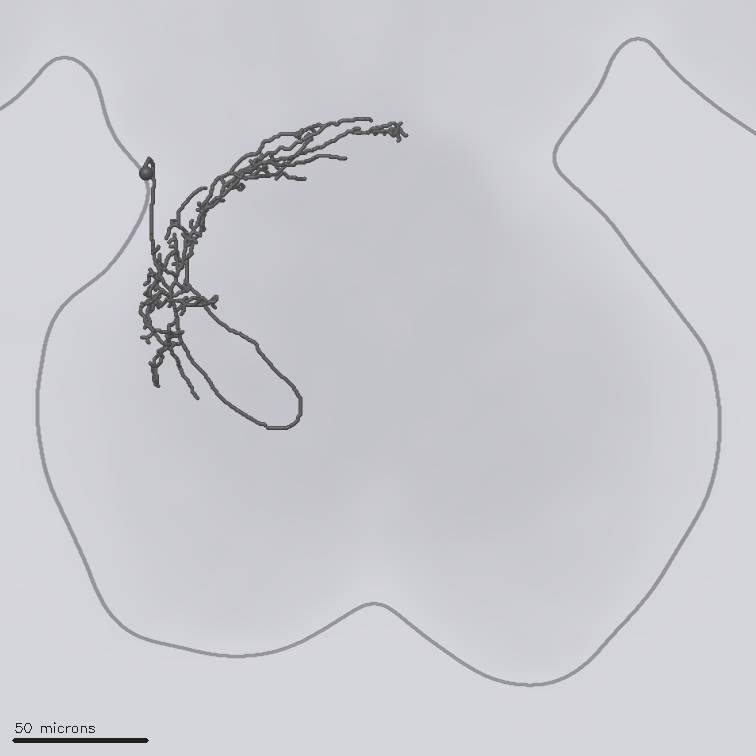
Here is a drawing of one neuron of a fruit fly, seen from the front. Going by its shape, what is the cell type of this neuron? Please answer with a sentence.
The cell type is IN17A085.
